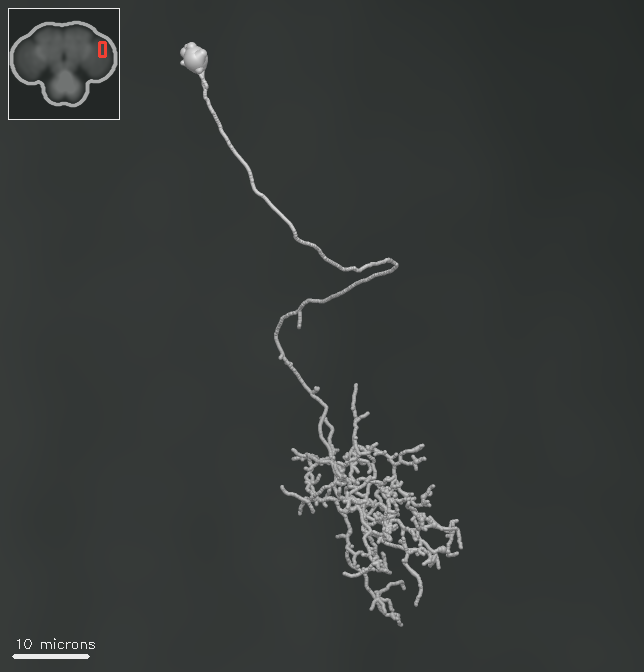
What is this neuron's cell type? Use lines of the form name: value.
cell type: Mi16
